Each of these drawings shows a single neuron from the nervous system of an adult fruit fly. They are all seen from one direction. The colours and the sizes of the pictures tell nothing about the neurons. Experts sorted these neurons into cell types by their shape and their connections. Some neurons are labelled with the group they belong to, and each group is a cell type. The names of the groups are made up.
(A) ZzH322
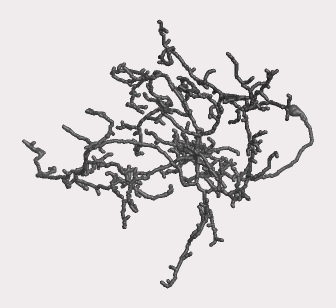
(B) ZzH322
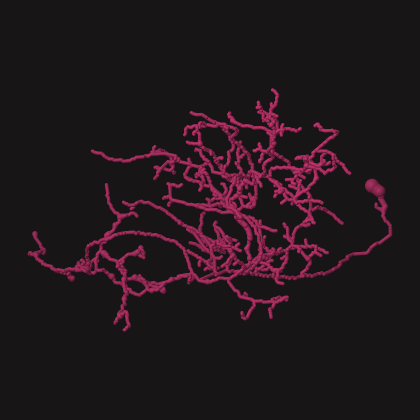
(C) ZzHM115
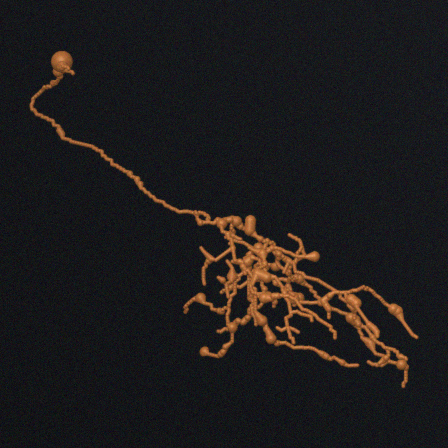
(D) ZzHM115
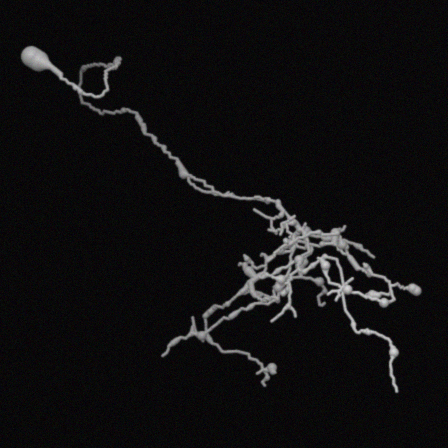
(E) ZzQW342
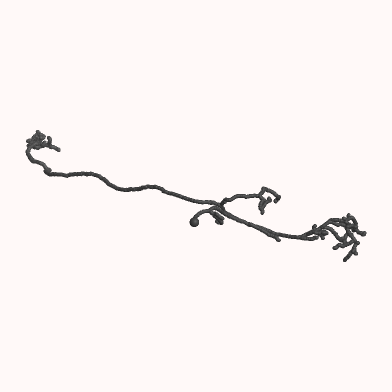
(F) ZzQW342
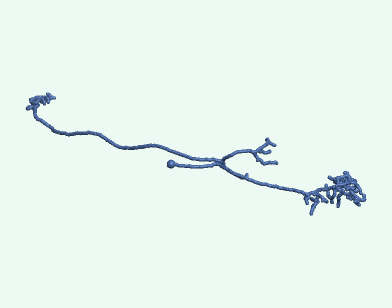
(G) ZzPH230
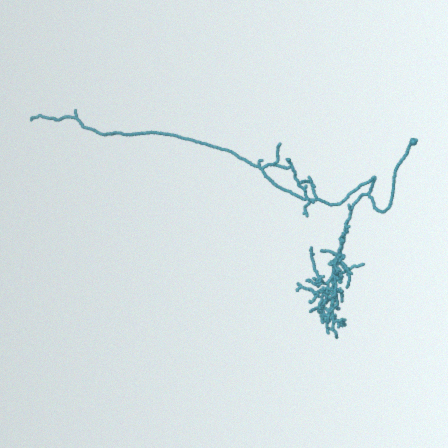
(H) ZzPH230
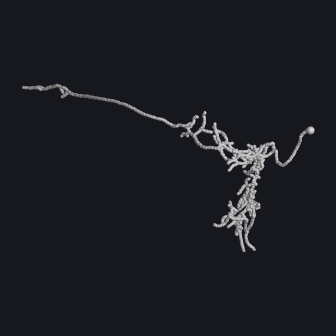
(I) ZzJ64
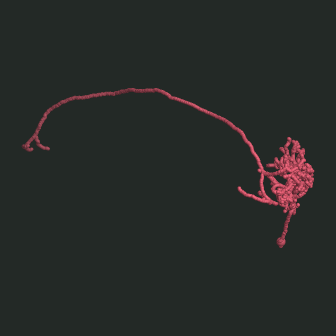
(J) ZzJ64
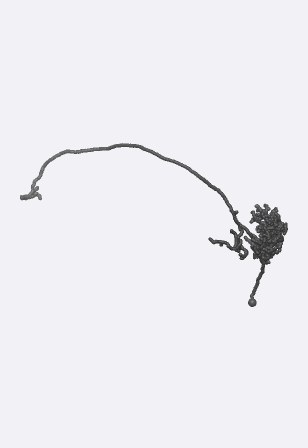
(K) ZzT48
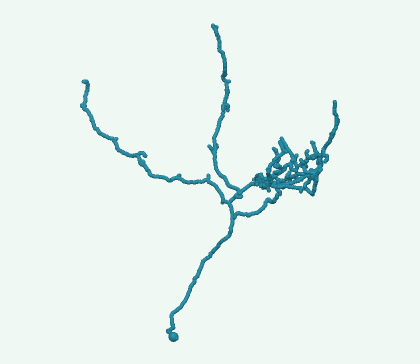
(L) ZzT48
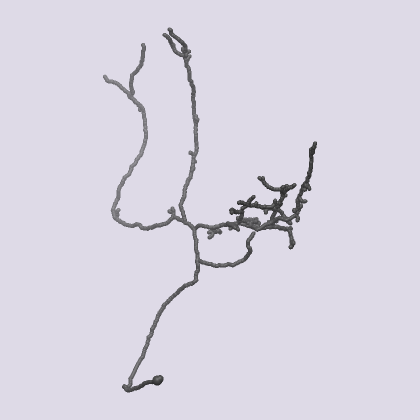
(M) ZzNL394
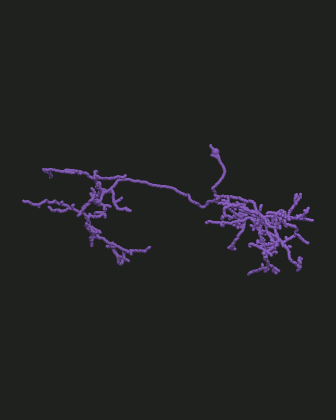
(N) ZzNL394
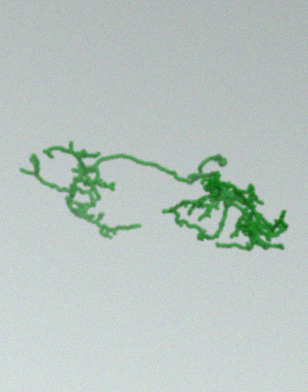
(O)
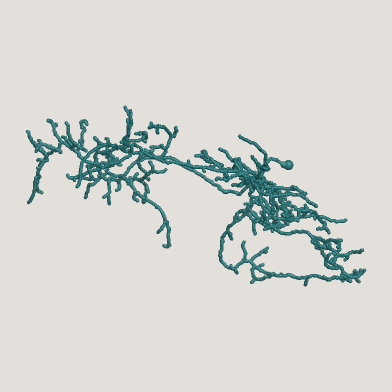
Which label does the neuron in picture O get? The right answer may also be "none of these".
ZzNL394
